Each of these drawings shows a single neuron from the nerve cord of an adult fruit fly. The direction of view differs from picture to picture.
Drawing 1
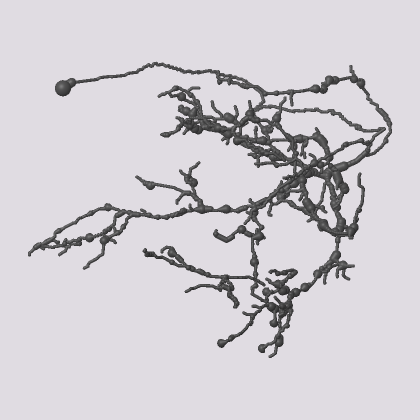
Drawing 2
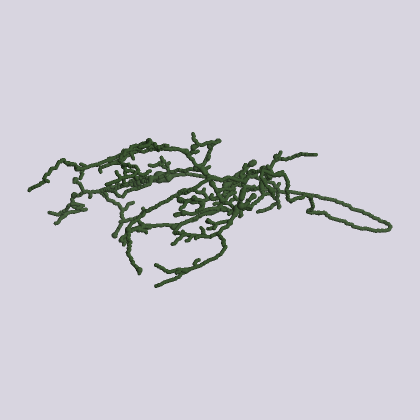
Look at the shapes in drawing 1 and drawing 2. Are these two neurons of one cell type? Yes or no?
yes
